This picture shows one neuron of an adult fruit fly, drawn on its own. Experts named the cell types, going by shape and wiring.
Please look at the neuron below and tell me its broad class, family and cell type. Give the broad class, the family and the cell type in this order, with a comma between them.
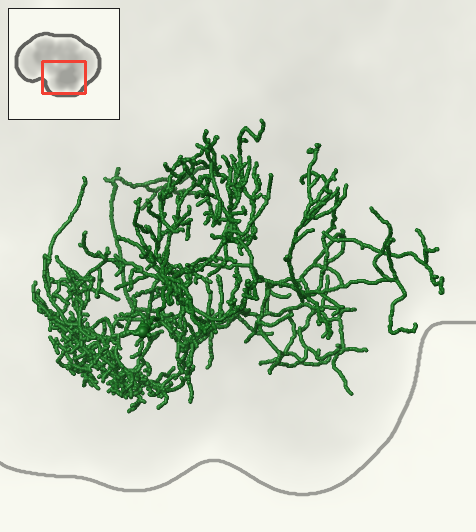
ascending neuron, hemilineage 08B, AN08B005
